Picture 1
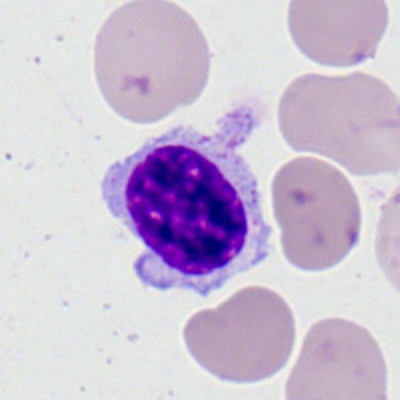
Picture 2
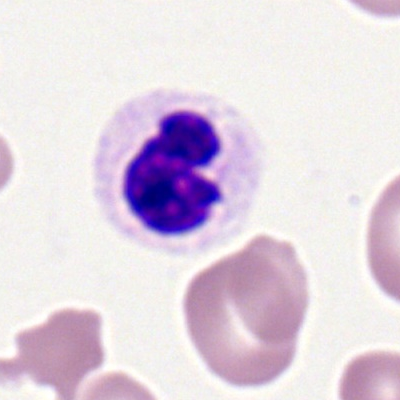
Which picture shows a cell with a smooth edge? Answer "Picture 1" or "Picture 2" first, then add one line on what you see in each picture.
Picture 2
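In picture 1: A tongue of cytoplasm projects outward from the upper right of the cell.
In picture 2: The cell outline is round and smooth.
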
